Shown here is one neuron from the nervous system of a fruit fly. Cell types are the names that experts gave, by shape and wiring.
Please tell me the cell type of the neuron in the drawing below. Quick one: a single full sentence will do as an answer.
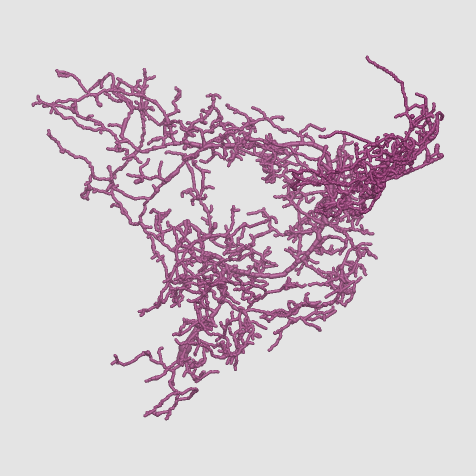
The cell type designation of this neuron is CRE013.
